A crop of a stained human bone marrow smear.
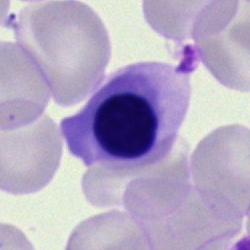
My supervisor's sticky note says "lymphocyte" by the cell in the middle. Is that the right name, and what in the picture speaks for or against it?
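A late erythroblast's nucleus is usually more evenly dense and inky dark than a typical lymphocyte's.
Here the chromatin is dense and very dark throughout, which favours erythroblast.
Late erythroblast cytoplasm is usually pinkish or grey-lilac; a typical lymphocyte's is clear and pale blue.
This cytoplasm is lilac-purple, darker than the surrounding red cells, so it fits erythroblast and not lymphocyte. No nucleolus or granules are visible, and the nucleus lies toward the lower edge with more cytoplasm above it. The cell is an erythroblast rather than a lymphocyte.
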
